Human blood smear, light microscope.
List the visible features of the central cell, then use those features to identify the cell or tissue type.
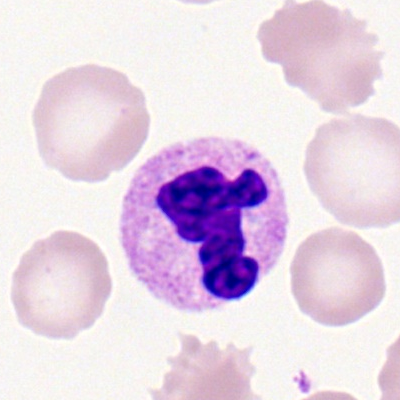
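Round and smooth in outline, the cell holds a nucleus divided into separate lobes, which are joined by narrower bands of chromatin. No nucleoli are visible within the nucleus. Fine, small granules of a pinkish-lilac tint fill the cytoplasm. This is a segmented neutrophil.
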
